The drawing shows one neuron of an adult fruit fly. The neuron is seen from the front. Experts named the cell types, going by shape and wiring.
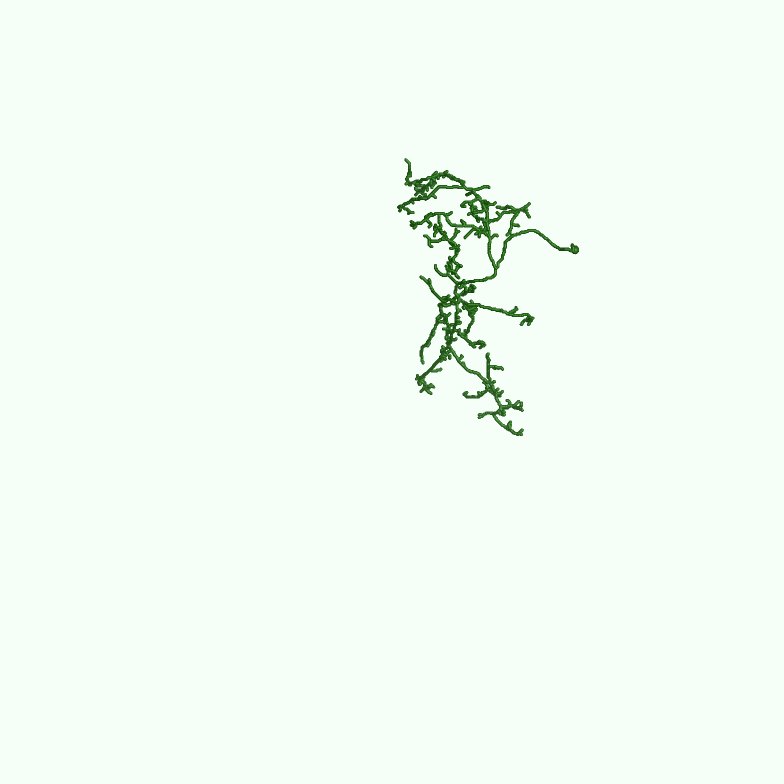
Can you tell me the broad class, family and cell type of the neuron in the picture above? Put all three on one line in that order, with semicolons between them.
central-brain intrinsic neuron; hemilineage AOTUv1_medial; CRE044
